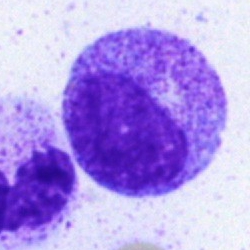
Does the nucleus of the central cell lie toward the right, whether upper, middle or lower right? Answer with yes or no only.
No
